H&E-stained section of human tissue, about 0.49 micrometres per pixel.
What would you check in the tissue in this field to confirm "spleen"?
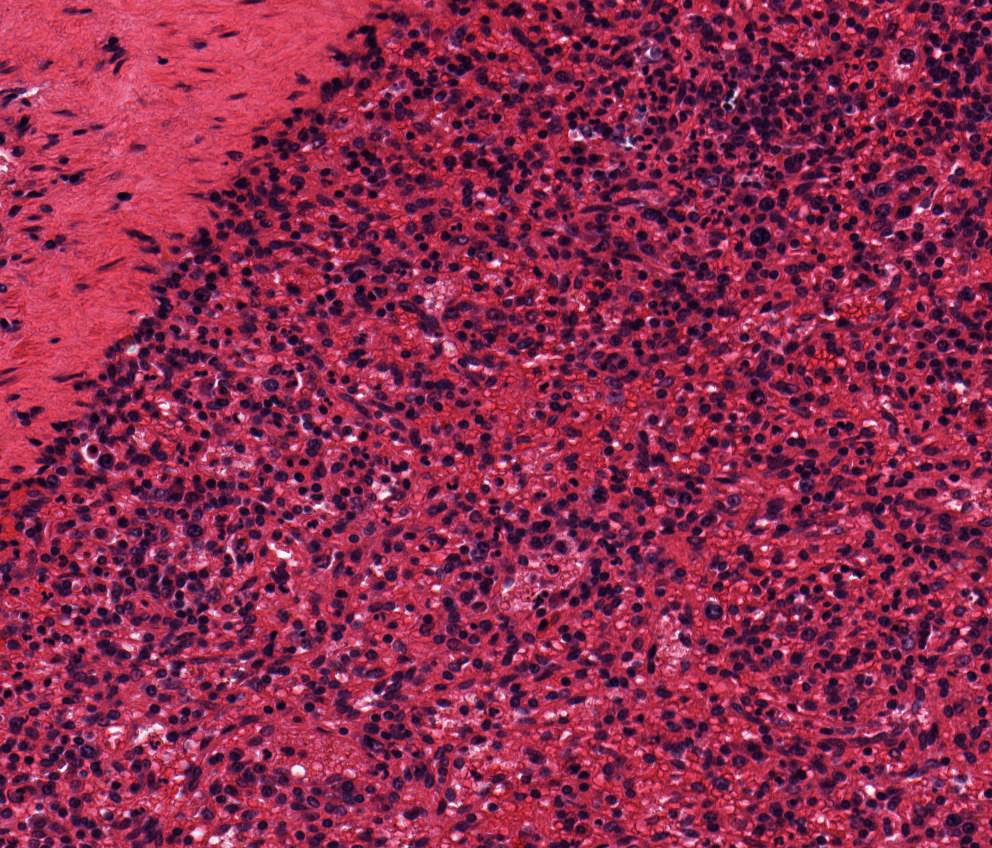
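Field: a pink fibrous band in the upper-left corner; the remainder is a dense cellular sheet. The band carries far fewer nuclei than the sheet beside it.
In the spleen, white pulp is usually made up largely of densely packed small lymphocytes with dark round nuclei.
Fits: most cells in the sheet have small, round, dark-staining nuclei.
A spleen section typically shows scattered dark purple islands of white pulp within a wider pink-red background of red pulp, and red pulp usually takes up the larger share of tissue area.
Does not fit: instead of scattered islands in a wider pink-red background, the field outside the band is one dense cellular sheet. Also seen: scattered cells with pale, clear to foamy cytoplasm, dotted through the sheet.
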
